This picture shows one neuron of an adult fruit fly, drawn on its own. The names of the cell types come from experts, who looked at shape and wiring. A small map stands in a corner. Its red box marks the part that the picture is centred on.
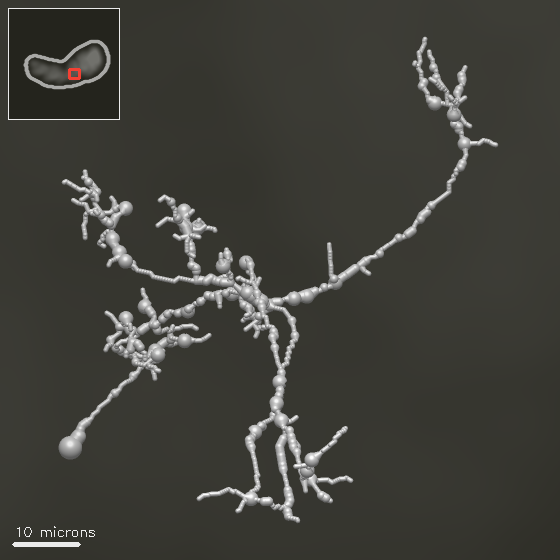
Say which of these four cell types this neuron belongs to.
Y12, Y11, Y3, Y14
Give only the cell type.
Y12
